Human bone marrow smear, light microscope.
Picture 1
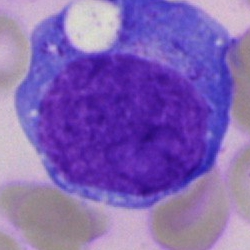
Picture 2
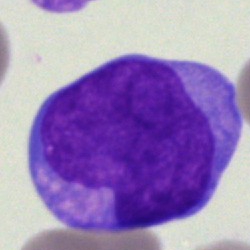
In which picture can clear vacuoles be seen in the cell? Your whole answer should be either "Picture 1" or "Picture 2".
Picture 1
